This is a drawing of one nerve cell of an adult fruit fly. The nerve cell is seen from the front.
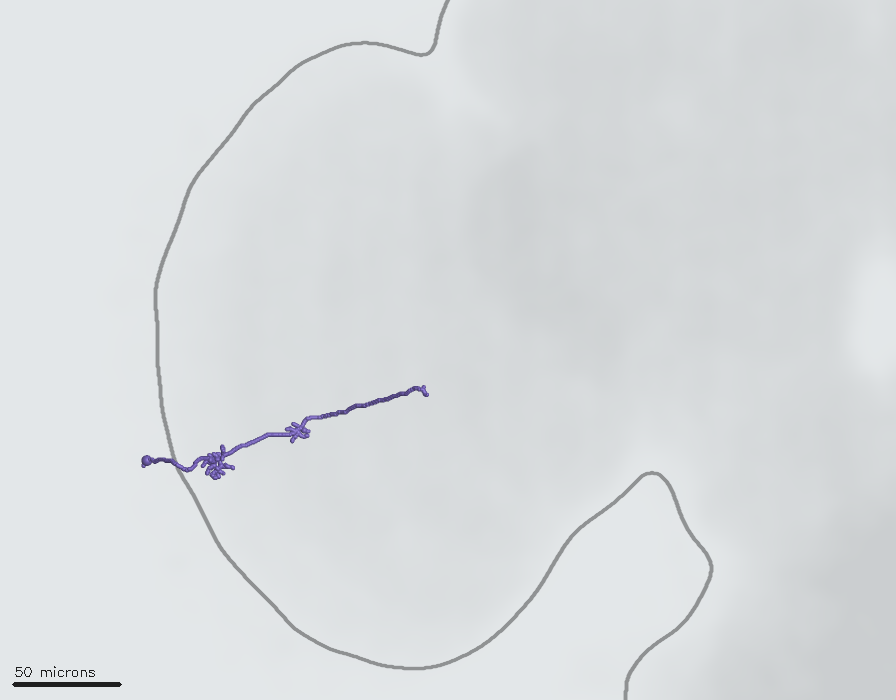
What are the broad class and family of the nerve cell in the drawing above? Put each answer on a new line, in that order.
optic-lobe intrinsic neuron
Tm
